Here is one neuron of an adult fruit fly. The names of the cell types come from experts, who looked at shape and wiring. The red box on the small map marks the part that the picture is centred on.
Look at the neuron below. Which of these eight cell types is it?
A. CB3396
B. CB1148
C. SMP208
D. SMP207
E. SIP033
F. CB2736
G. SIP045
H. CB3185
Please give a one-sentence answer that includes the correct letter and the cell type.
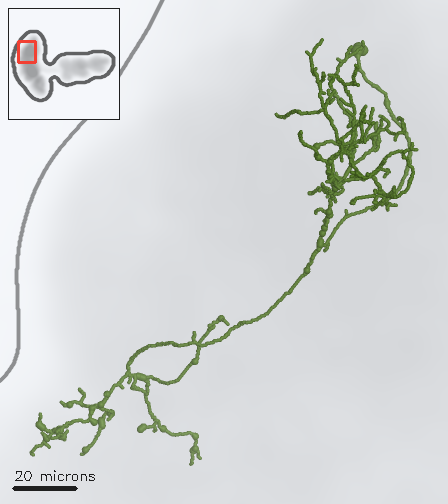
Cell type CB3185, found in option H, is the type of the neuron.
